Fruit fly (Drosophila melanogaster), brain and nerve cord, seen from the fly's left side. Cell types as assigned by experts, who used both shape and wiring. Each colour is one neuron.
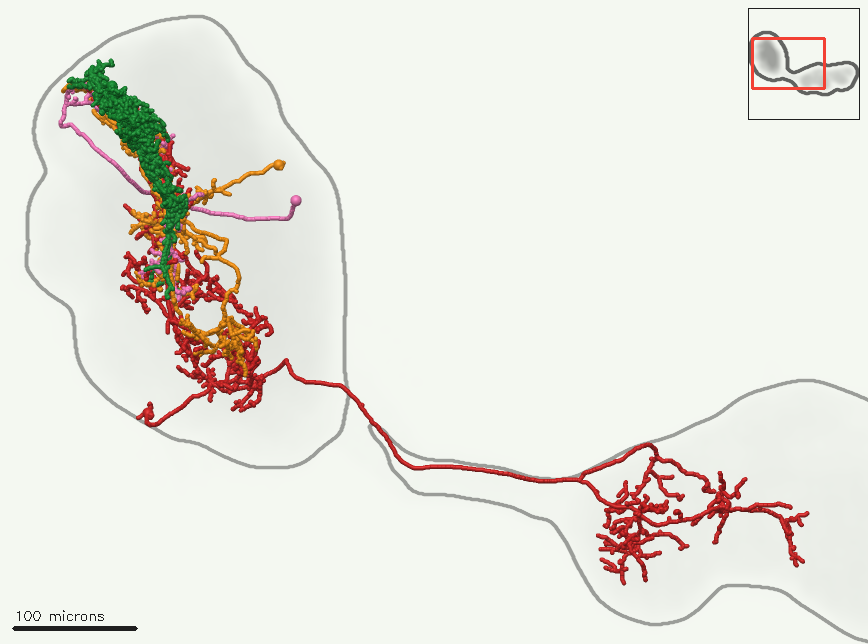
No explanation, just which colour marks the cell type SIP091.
orange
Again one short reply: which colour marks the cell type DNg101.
red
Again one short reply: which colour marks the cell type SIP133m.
green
